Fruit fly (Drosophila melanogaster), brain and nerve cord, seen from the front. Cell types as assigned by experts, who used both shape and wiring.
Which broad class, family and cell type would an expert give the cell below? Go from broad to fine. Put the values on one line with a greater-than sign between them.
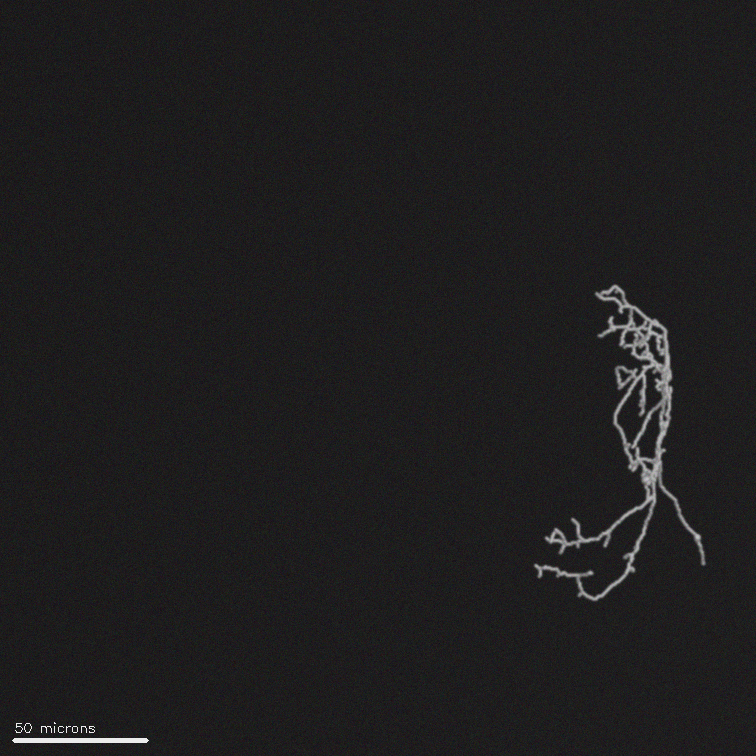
motor neuron of the nerve cord > hemilineage 24B.25B > Fe reductor MN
